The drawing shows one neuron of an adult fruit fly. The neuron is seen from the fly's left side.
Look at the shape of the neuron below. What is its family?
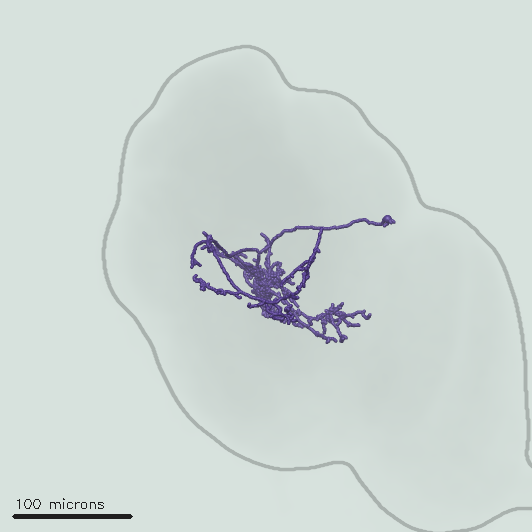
hemilineage DM5_central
